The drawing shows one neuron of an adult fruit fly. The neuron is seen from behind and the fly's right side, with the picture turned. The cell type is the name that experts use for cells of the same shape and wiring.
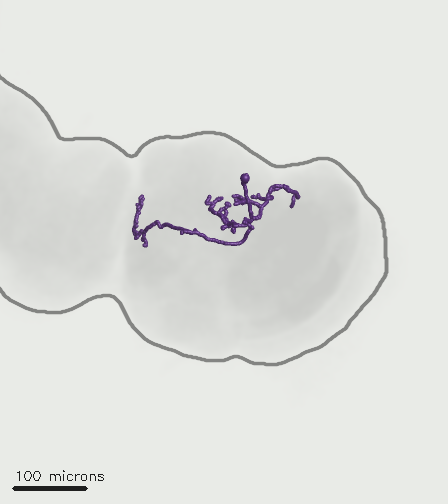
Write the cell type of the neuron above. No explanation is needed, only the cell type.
PS258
